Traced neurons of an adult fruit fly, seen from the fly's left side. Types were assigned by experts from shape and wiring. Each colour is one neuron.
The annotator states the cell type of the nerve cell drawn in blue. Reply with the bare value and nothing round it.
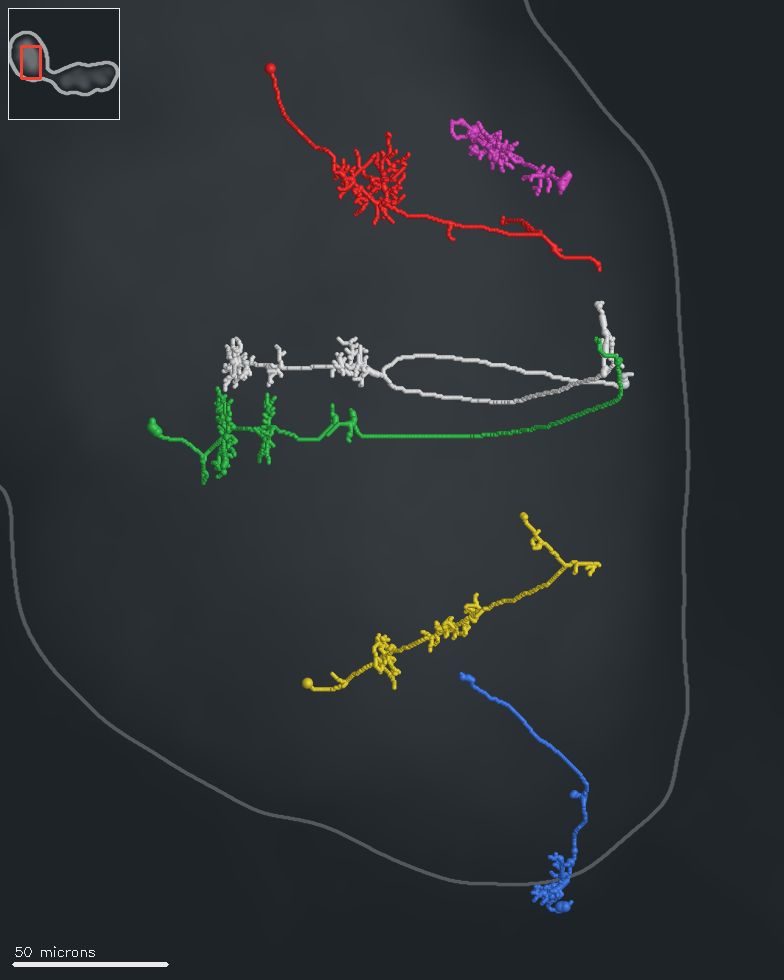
Tm2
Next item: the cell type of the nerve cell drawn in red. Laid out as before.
TmY3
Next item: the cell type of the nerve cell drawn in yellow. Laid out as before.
TmY18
